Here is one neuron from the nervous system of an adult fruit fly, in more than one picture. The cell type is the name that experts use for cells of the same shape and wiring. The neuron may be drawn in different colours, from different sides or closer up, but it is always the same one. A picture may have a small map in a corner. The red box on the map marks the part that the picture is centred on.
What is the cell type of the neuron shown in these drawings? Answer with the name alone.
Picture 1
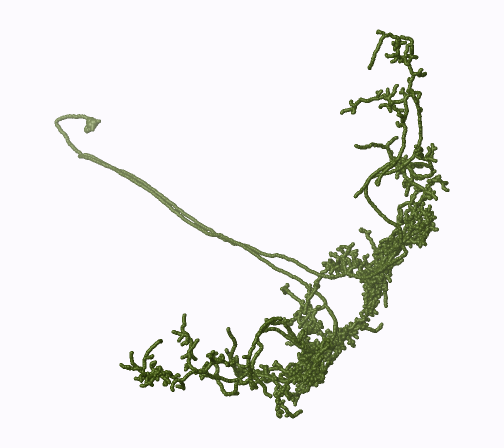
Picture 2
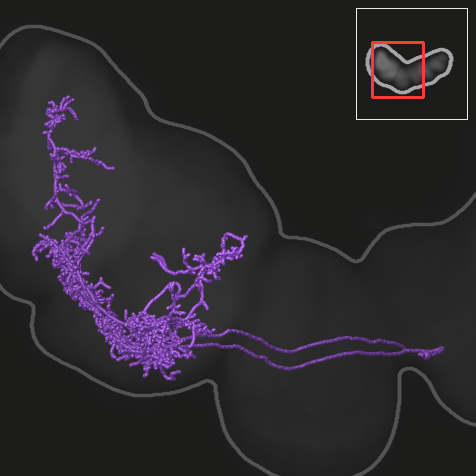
AN01A089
